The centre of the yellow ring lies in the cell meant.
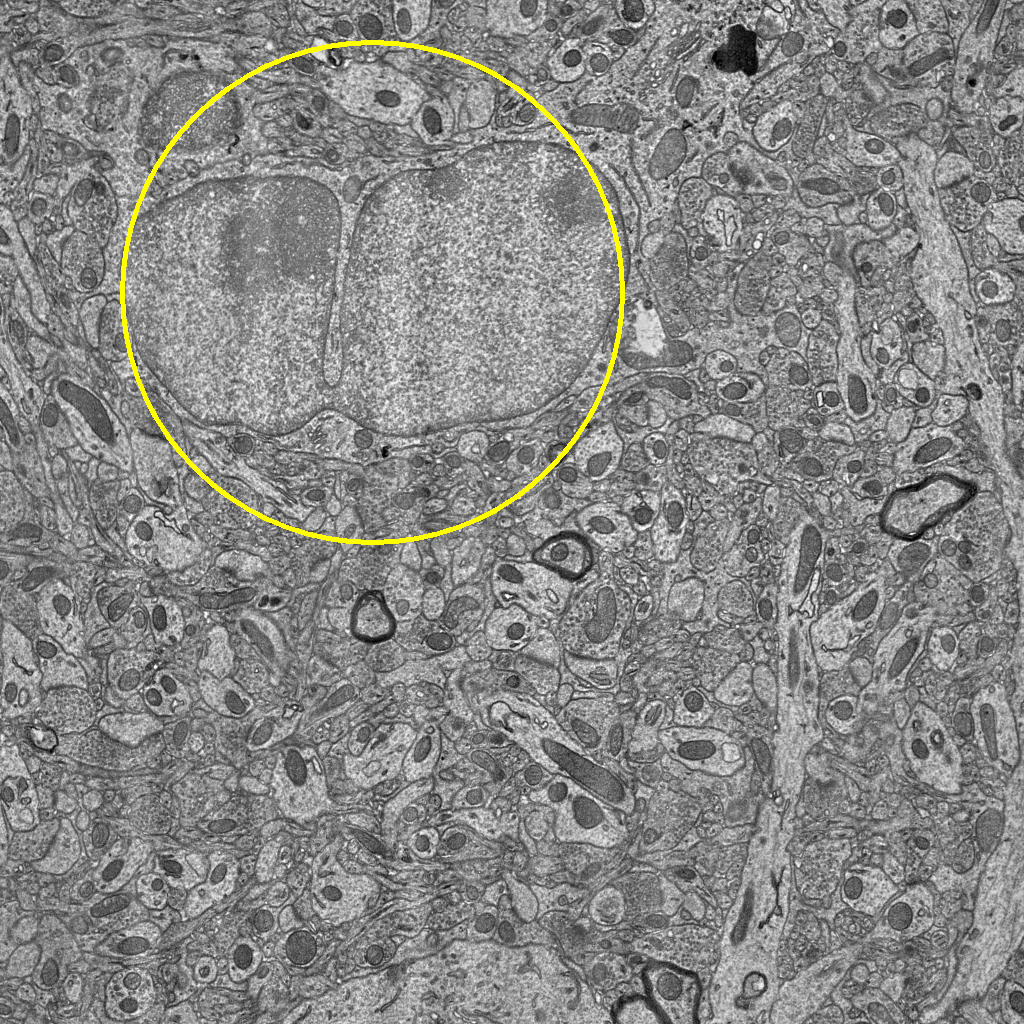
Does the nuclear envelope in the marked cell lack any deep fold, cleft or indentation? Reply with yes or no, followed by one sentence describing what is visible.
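No. The nucleus is split into two lobes by a deep narrow cleft that enters from its upper edge.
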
